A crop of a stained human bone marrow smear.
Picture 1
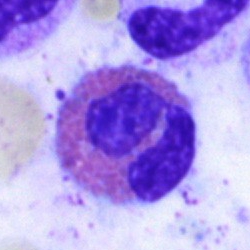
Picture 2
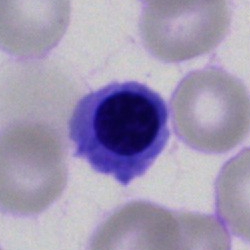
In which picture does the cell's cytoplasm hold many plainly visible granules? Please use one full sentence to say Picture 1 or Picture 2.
The cell of picture 1 has a cytoplasm rich in visible granules.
